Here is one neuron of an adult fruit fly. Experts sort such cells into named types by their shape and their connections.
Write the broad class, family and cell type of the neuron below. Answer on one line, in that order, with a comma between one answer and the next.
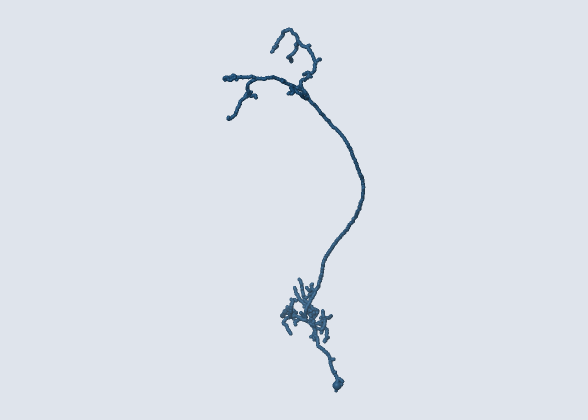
central-brain intrinsic neuron, hemilineage FLAa2, SMP735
